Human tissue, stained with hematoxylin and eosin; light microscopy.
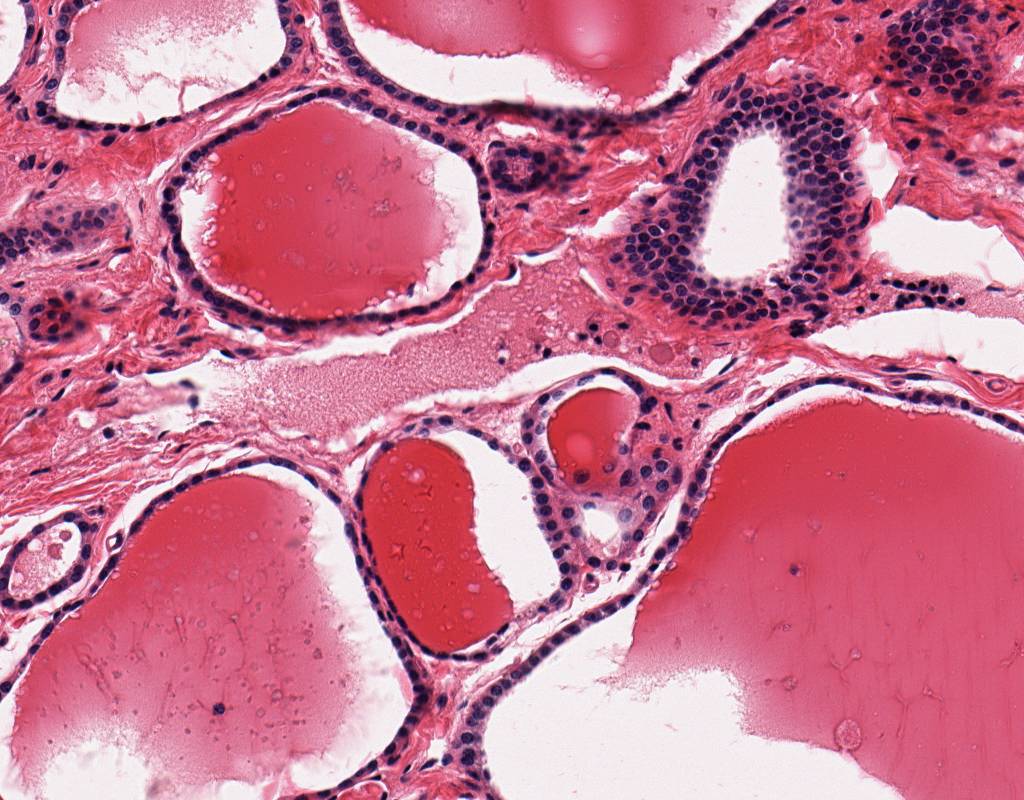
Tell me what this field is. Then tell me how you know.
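Thyroid follicle. Closely packed rounded closed units of widely varying size fill most of the field, split by thin stroma. Most hold homogeneous deep pink material; large ones are lined by one layer of flattened to low cuboidal cells.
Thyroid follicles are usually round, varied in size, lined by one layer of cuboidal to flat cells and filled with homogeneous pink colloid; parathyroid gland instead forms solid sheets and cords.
Pink material often pulled from the lining, leaving white edge gaps.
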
